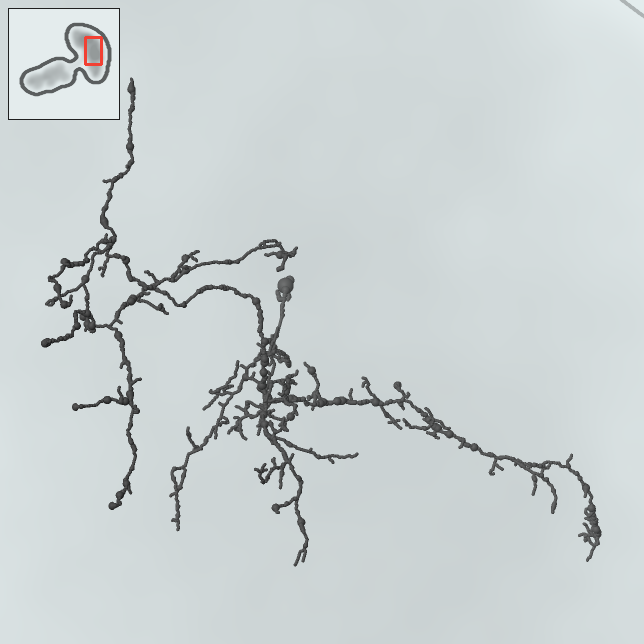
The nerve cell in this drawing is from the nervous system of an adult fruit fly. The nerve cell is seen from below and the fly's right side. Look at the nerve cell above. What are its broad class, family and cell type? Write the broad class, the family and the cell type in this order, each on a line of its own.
central-brain intrinsic neuron
hemilineage CLp1
CL170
